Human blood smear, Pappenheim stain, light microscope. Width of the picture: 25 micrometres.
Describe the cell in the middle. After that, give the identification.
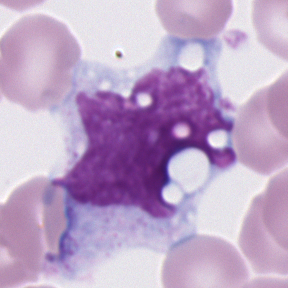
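The nucleus fills much of the cell, with several pointed extensions. Its chromatin is finely textured, not clumped in coarse dense blocks. The cytoplasm holds fine pinkish-purple granules and several clear round vacuoles, the largest at the nucleus's lower right. It is a monocyte.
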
